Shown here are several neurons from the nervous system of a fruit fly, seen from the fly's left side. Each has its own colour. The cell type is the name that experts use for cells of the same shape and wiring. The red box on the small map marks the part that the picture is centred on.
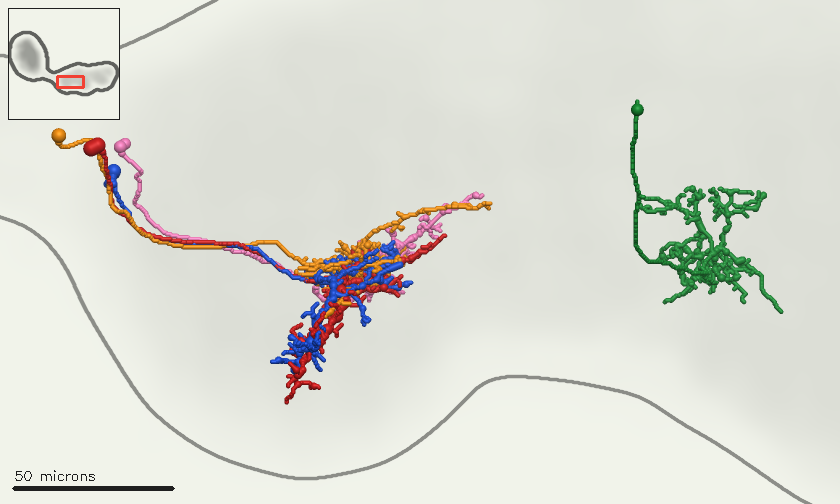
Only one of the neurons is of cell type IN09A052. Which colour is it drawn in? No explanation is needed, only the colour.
red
